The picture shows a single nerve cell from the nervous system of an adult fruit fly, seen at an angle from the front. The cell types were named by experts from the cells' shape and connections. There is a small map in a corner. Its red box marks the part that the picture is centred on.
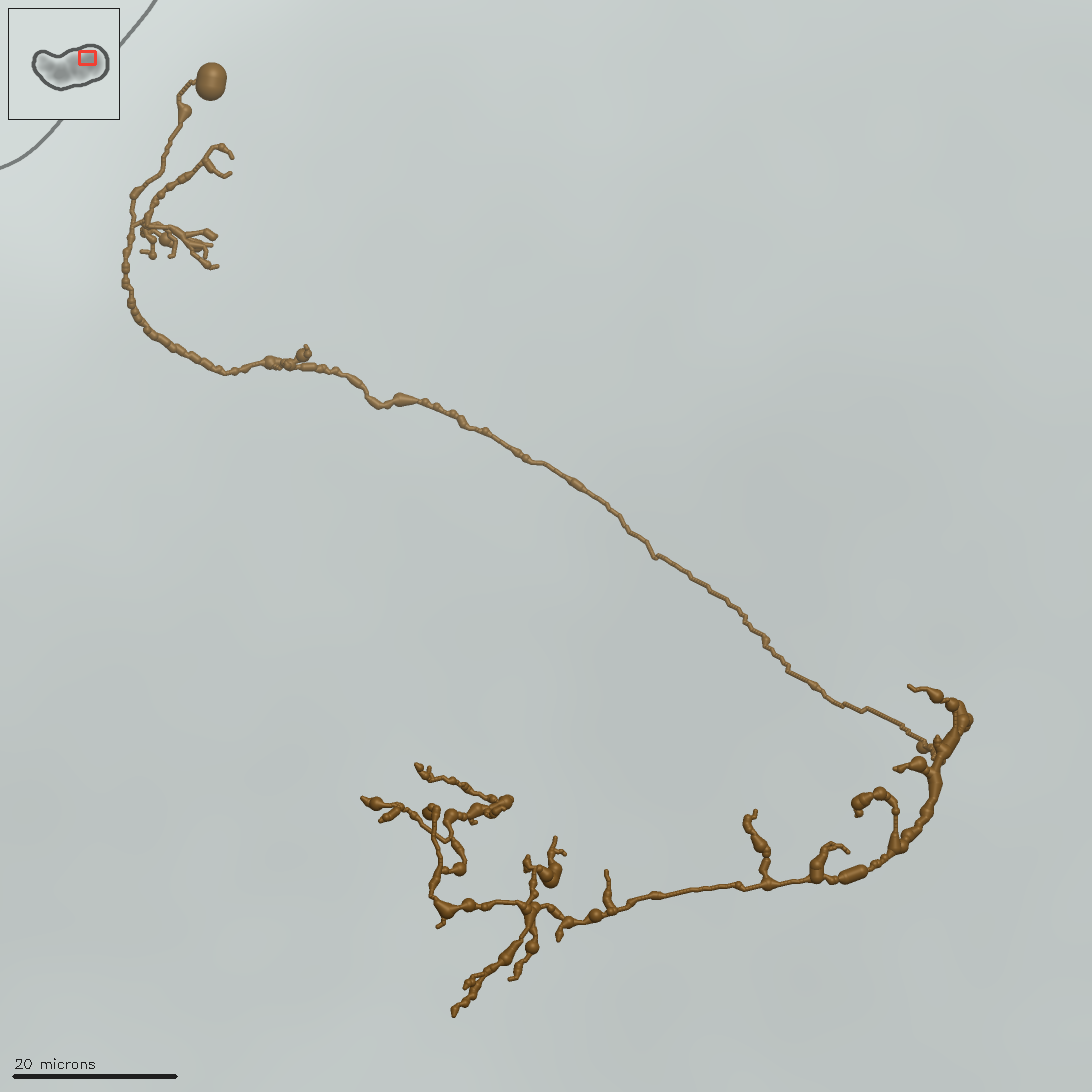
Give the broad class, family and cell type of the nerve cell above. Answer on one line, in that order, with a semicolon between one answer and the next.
central-brain intrinsic neuron; class Kenyon Cell; KCa'b'-ap1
